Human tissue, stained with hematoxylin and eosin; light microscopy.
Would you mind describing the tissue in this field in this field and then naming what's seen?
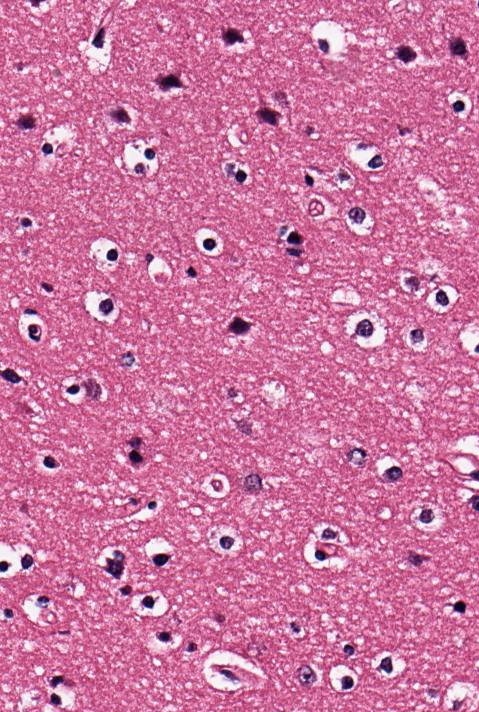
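The field is uniform pink, finely granular neuropil with cells scattered singly and evenly, unlayered and without glandular arrangement. A few, one just right of centre in the upper third, have paler round nuclei with a distinct nucleolus. Others, like one near the centre, are shrunken, angular and dark. No epithelium, glands or fat. It's cerebral cortex.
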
